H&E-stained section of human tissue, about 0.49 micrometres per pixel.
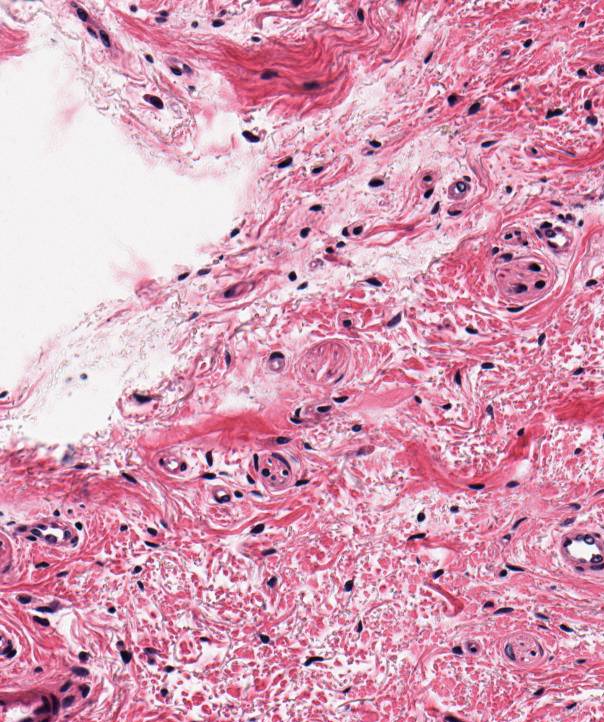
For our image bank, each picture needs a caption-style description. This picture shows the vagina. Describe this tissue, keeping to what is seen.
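Scan the middle, right and lower parts of the field and you'll see many small round vessels dispersed there, each with a thick concentric wall and plump nuclei. Across the field run bands of dense bright pink fibres, roughly horizontal or oblique. The stromal cells have sparse, small, dark, elongated nuclei. Notice too that no fat cells are seen.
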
